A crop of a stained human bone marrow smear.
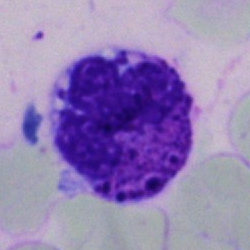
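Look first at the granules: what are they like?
Coarse and dark purple-black, crowding the whole cell.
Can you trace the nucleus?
Not clearly; the granules lie too heavily over the middle.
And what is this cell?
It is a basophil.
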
